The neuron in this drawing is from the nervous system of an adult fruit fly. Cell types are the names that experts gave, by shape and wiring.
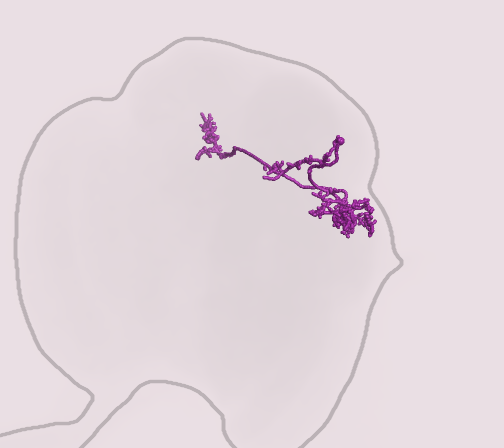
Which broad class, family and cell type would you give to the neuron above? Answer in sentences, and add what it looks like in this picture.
Its broad class is central-brain intrinsic neuron. Its family is hemilineage LHl2_ventral. The cell type is CB2342. In this view it is wider than it is tall.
